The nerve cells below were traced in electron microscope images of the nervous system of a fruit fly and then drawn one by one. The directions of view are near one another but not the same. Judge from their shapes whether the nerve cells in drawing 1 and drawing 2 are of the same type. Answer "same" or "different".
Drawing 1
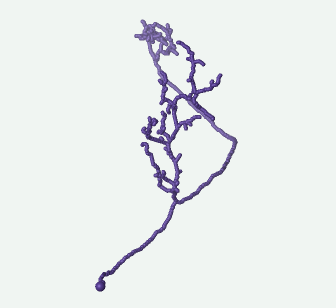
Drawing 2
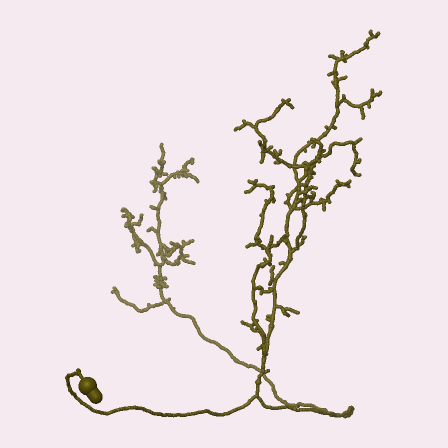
same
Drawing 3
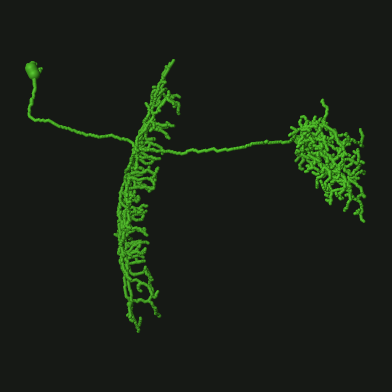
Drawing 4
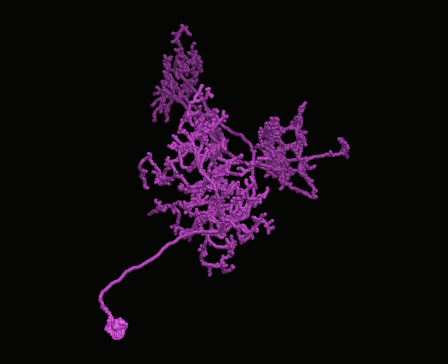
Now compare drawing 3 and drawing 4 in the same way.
same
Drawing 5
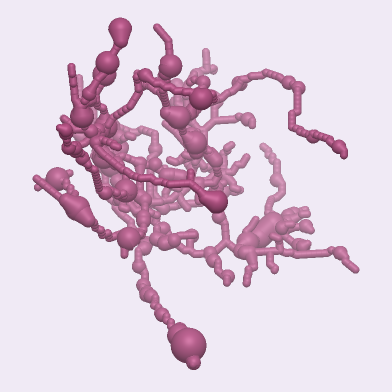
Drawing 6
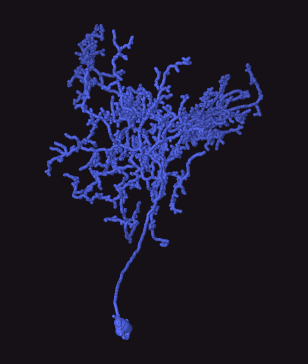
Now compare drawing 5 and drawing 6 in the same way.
different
